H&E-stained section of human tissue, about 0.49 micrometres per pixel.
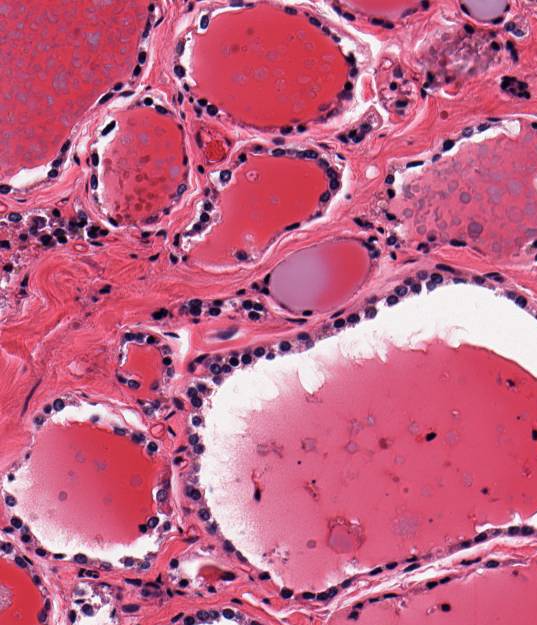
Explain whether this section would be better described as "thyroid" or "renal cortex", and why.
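Thyroid. What decides it is the follicles: closed, round to oval and widely varying in size, they fill the field, the largest at the lower right. A single layer of flattened to low cuboidal cells with small dark round nuclei lines each one. Colloid has retracted from the lining, leaving scalloped white clefts, most marked in that large follicle.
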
